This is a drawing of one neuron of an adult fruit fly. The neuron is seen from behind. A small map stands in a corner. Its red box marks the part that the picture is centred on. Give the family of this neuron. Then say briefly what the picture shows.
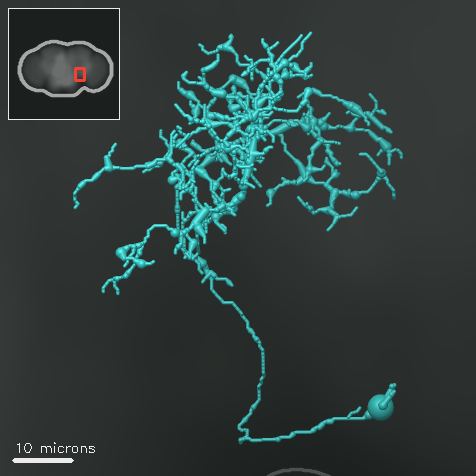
The family is hemilineage WEDa1. This is a central-brain intrinsic neuron. Its cell body lies at the lower right of the picture. From top to bottom in the picture it spans about 70 microns. Dozens of branch ends can be seen.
